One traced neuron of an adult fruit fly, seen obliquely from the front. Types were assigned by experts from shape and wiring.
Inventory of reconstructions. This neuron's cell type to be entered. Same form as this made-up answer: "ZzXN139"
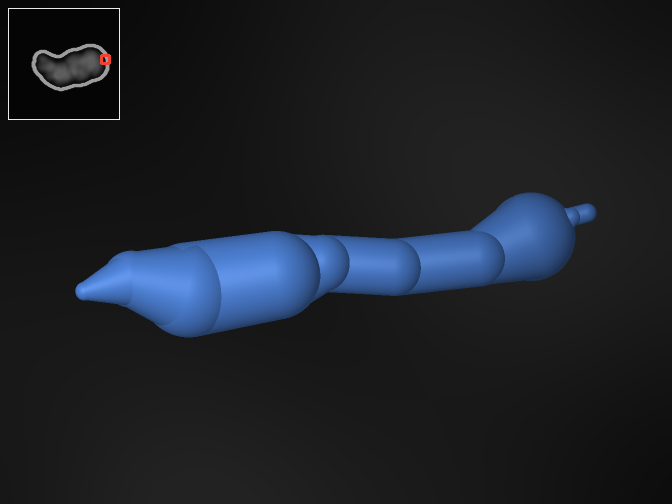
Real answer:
"R1-R6"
